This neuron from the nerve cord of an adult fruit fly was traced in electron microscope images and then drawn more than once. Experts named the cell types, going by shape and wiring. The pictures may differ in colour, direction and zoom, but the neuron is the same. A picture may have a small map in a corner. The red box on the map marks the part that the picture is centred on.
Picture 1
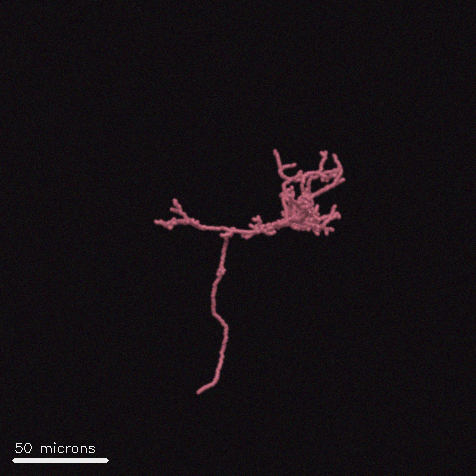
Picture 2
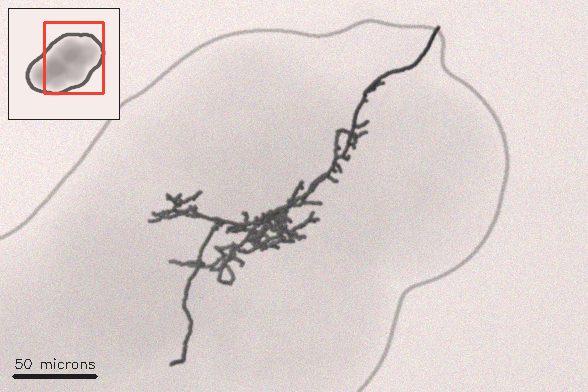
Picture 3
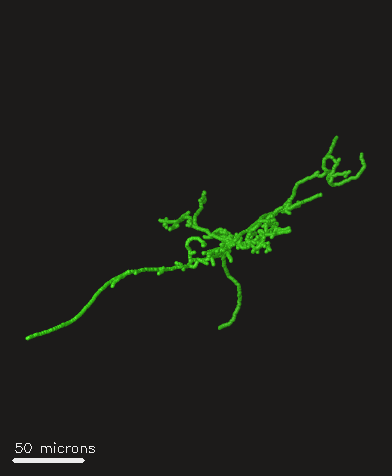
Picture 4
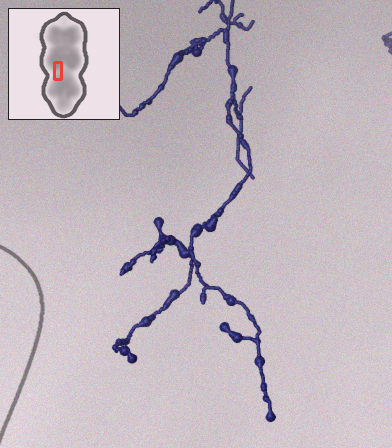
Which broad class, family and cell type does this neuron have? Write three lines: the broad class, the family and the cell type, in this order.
ascending neuron
hemilineage 06B
AN06B068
